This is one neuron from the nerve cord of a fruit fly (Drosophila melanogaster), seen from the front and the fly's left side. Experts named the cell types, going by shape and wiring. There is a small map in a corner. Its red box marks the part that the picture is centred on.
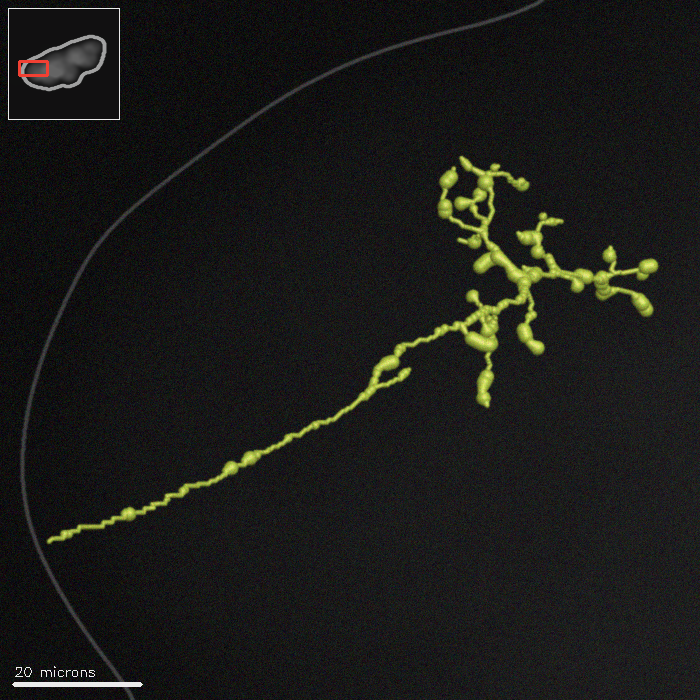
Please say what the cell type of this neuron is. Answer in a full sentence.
The cell type is DNge174.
